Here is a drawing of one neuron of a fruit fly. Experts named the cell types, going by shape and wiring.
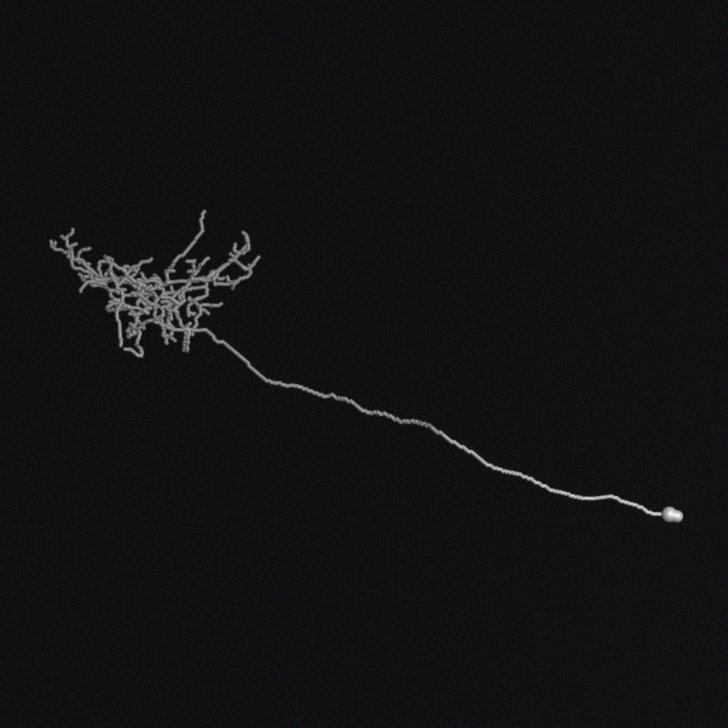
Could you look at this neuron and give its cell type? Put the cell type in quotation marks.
"IN03B079"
